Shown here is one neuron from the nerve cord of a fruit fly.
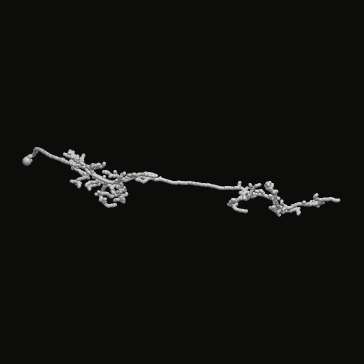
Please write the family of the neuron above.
hemilineage 09A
